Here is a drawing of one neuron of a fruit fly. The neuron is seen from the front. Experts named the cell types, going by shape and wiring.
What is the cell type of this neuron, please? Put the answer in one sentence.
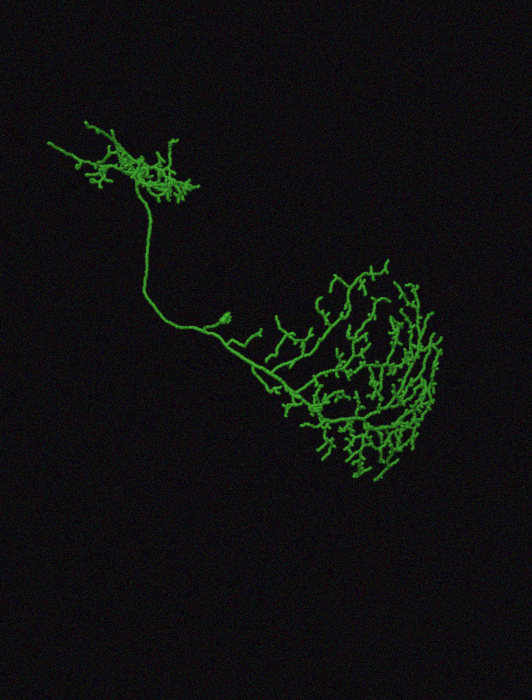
The cell type is MeVP30.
